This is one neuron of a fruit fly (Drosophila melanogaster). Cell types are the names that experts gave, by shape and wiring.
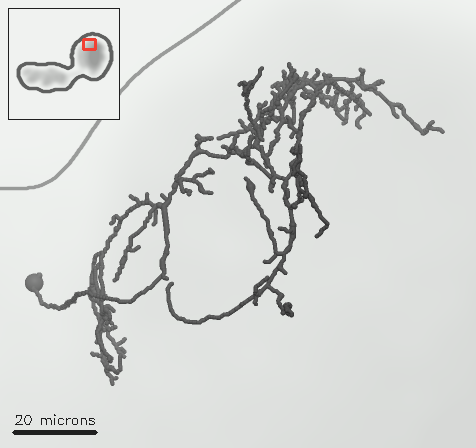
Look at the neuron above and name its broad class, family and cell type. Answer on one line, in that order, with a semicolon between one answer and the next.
central-brain intrinsic neuron; hemilineage SLPp&v1_posterior; SLP334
